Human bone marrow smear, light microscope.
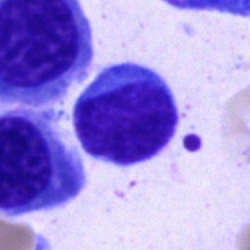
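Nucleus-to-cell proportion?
Nucleus fills most of cell; only a narrow cytoplasmic rim.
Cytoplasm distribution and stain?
Crescent, mainly along upper edge; deep blue.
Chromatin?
Dark purple, dense.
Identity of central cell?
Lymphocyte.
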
